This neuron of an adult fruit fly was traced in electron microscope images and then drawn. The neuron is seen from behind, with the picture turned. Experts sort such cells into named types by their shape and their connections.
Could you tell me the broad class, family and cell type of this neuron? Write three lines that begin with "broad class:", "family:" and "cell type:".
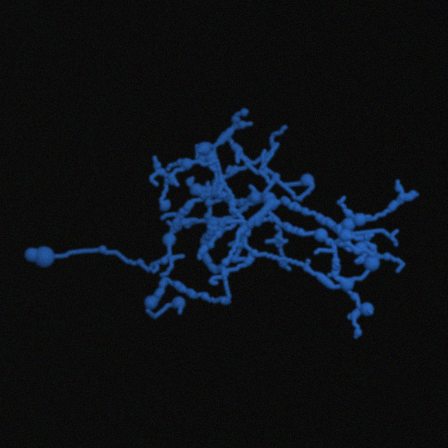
broad class: optic-lobe intrinsic neuron
family: Mi
cell type: Mi14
